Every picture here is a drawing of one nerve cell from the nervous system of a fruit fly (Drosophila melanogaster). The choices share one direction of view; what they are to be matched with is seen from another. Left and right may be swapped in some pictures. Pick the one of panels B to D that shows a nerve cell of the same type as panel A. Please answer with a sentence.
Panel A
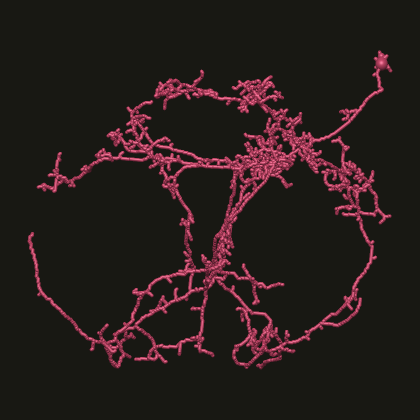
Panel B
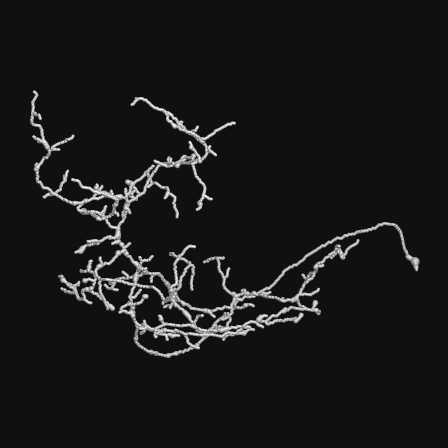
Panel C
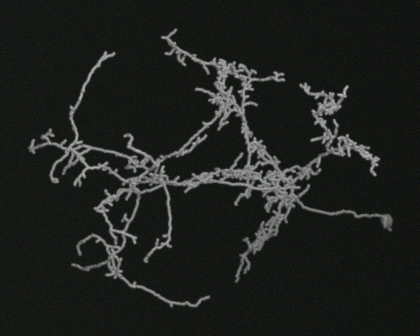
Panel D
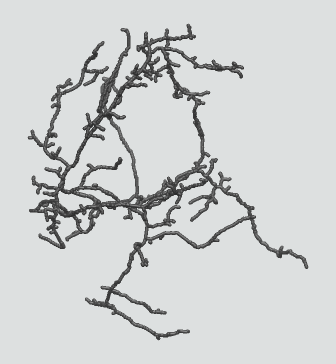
The nerve cell in panel C is of the same cell type.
